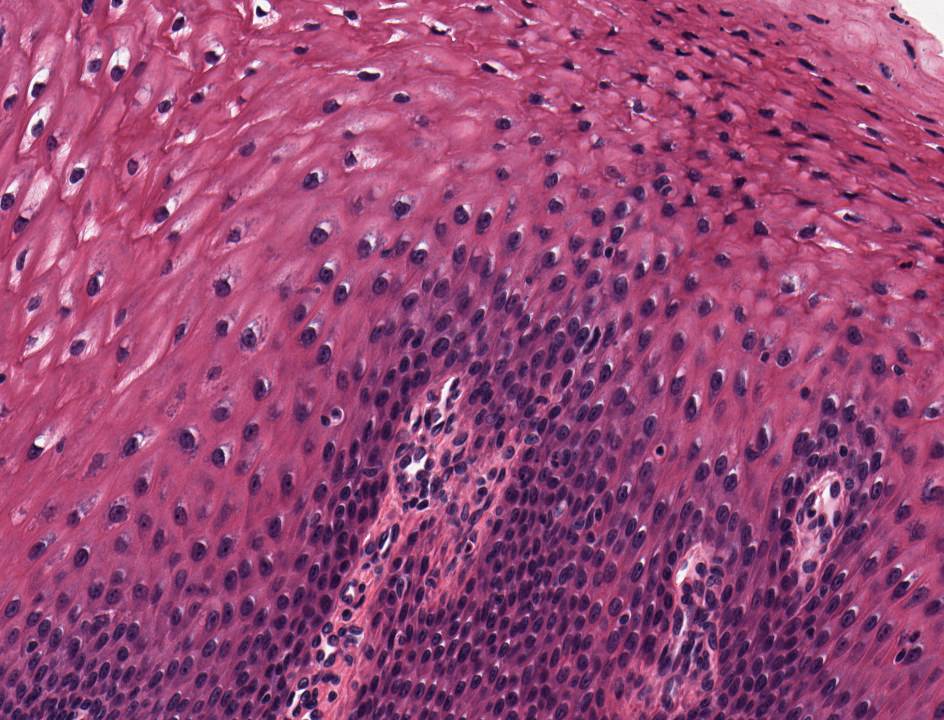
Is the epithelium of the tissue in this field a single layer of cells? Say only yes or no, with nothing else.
No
